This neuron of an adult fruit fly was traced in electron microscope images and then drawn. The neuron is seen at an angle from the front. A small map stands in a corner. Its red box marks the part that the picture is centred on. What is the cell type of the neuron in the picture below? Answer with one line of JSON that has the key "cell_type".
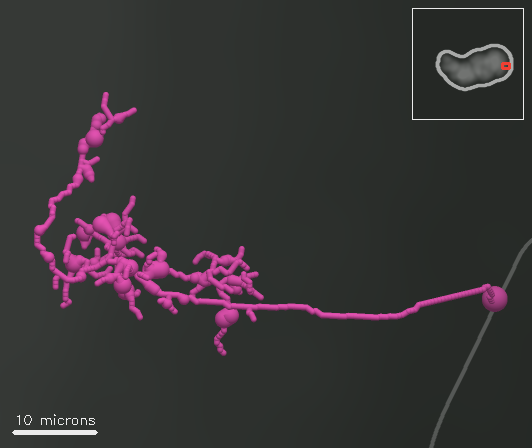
{"cell_type": "Dm2"}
